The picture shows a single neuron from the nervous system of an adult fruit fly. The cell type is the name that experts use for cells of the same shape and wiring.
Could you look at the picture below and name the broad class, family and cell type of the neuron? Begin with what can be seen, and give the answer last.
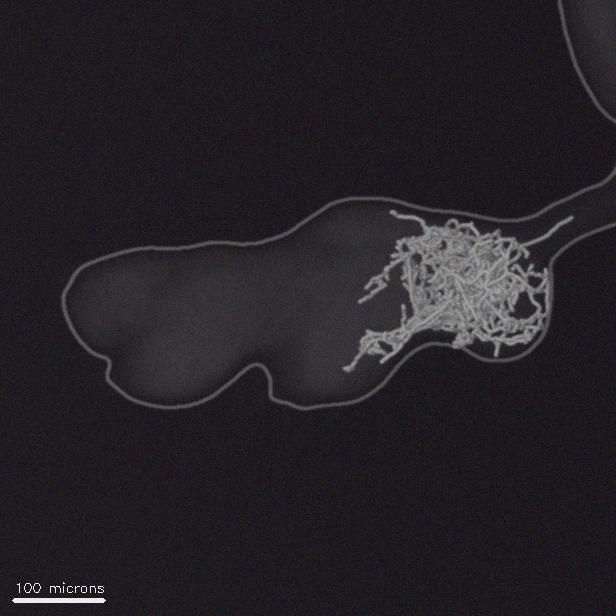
By the scale bar it is about 250 microns wide in this view. As drawn here it is wider than it is tall. It is a nerve-cord intrinsic neuron. Its family is hemilineage 27X. It is of cell type IN27X002.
